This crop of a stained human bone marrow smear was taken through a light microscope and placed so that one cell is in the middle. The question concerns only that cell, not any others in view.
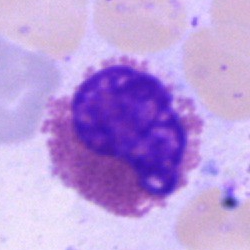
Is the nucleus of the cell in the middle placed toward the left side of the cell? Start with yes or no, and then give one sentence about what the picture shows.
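No. The nucleus lies toward the upper right of the cell.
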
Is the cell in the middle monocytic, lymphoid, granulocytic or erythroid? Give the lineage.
granulocytic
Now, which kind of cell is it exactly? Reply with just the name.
eosinophil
